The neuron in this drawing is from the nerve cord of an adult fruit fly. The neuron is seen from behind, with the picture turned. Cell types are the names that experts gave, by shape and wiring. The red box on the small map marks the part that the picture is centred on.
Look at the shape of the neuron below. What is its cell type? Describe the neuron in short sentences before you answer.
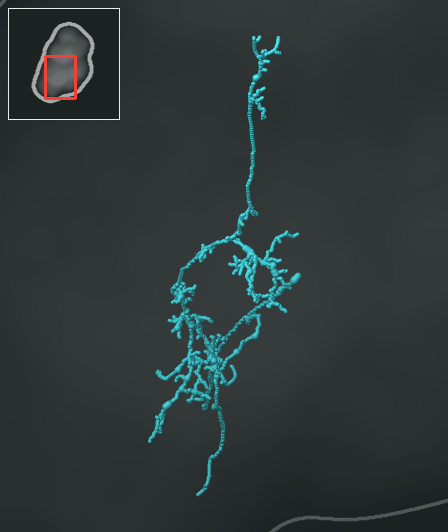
No cell body is drawn. The picture shows dozens of branch ends. It is a sensory neuron entering the nerve cord. The cell type is SNpp18.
